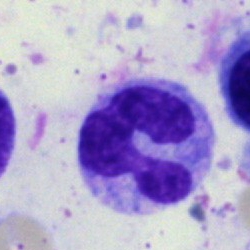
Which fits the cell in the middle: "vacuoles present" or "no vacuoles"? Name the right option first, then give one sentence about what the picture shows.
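No vacuoles. No vacuoles are visible in the cytoplasm.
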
